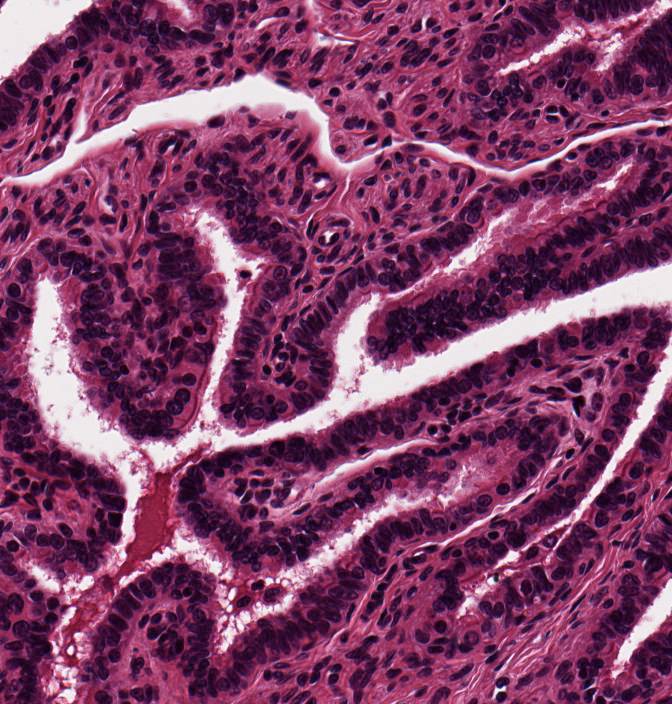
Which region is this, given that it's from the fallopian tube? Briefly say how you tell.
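It's the mucosa you've got there. Columnar cells line it; thin cores of pink stroma with spindle-shaped nuclei lie between the epithelial bands.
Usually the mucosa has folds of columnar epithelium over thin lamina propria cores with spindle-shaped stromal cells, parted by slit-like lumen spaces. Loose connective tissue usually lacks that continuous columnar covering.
Most lumens are narrow white slits, largely empty. The lining nuclei are crowded, stacked several layers deep, oval to elongated and dark.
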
